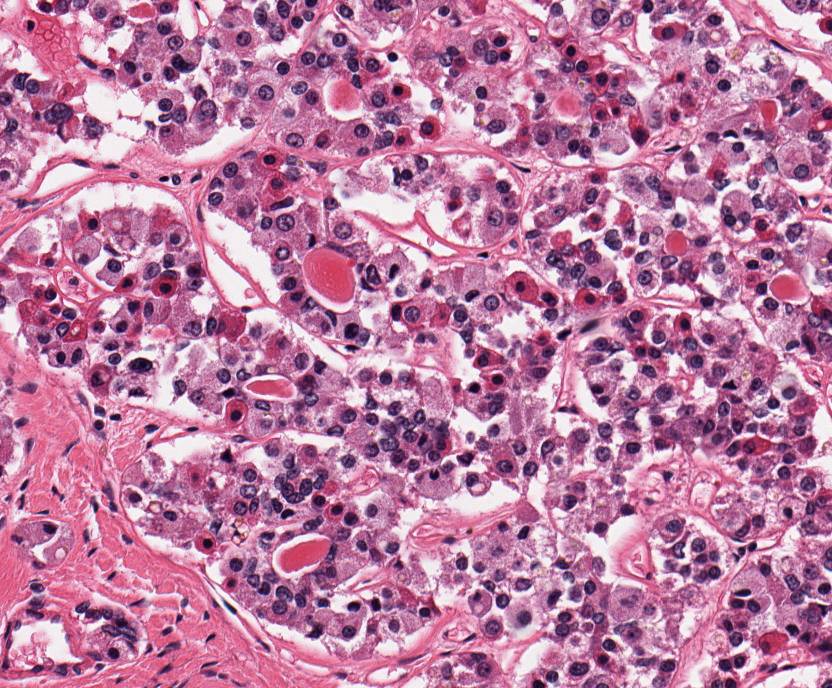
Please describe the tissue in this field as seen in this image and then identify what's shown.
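Notice that most of the field is cells in rounded nests, parted by thin pink fibrous septa. Scattered among them, cells with bright red, granular cytoplasm stand out against neighbours with paler or lilac cytoplasm. Several rounded globules of smooth, homogeneous pink material sit within the nests, the largest near the centre. This tissue is pituitary.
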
